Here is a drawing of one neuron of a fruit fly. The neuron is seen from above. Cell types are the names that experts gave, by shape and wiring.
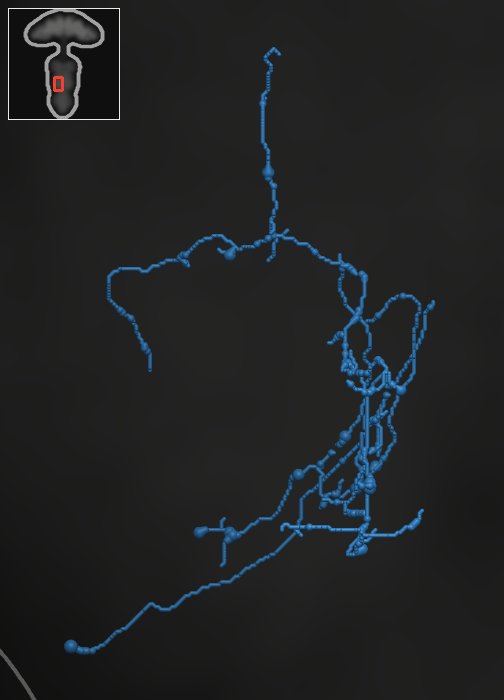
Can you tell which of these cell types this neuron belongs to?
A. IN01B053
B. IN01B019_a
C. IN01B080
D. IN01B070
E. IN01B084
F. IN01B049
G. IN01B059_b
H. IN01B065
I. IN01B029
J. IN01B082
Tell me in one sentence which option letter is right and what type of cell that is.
The neuron takes the cell type IN01B080, listed as option C.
